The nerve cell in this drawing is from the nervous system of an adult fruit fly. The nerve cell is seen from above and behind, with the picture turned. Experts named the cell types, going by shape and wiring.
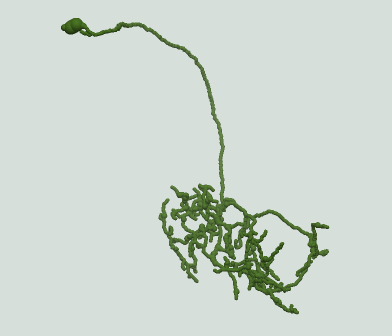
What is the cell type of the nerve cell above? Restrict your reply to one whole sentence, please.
The cell type to which this nerve cell belongs is SLP019.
